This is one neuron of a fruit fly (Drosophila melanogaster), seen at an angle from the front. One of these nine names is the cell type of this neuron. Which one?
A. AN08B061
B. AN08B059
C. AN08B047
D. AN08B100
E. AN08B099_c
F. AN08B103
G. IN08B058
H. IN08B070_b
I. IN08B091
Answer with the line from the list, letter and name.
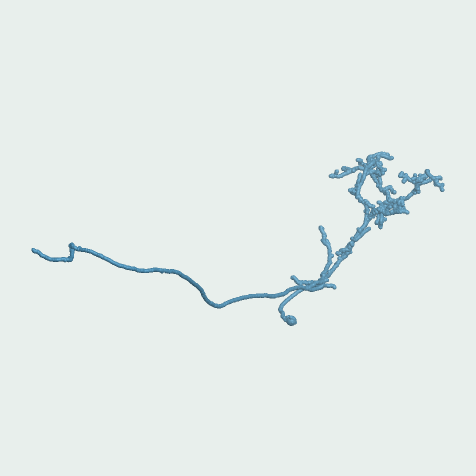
C. AN08B047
